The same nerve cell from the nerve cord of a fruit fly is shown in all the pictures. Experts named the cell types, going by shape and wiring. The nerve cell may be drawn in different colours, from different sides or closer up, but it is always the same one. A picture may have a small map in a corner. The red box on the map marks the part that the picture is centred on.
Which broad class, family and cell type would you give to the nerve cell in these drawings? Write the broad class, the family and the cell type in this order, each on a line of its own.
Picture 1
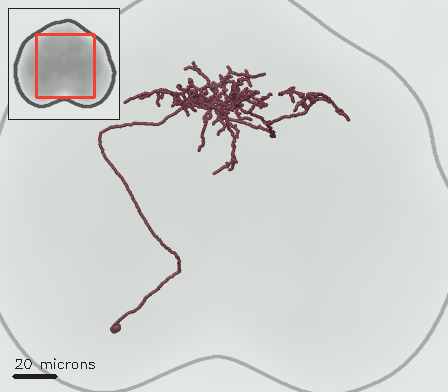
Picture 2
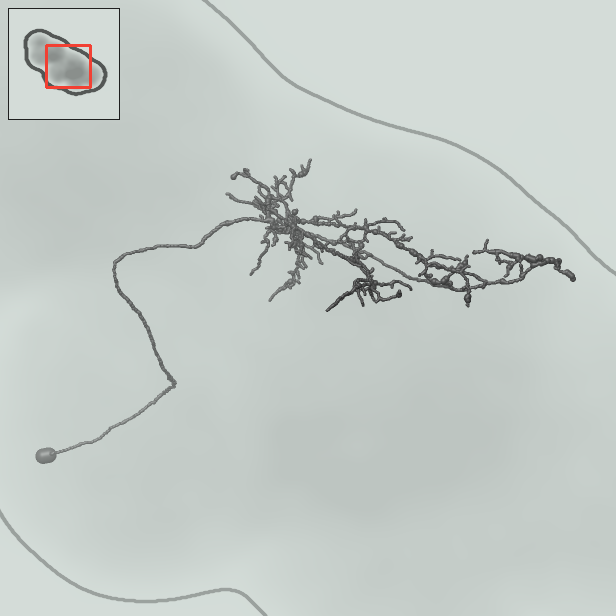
nerve-cord intrinsic neuron
hemilineage 06A
IN06A048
